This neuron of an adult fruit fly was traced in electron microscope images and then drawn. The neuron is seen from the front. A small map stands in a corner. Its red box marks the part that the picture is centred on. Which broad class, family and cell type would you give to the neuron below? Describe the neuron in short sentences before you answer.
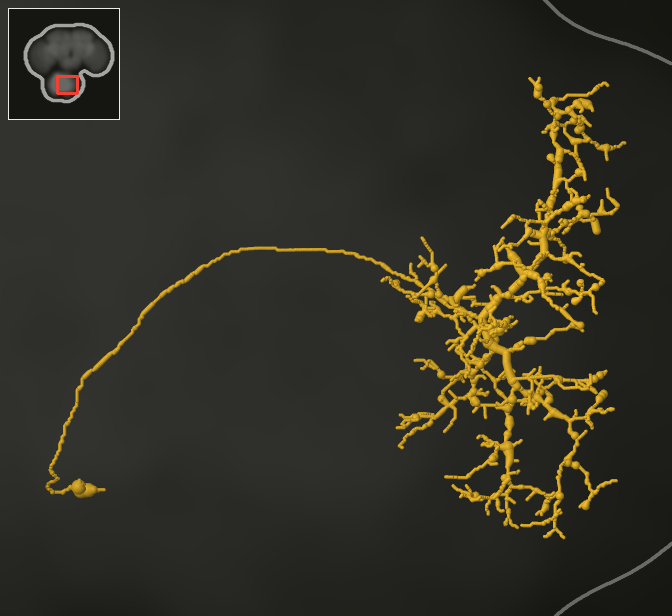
As drawn here it is wider than it is tall. Its broad class is nerve-cord intrinsic neuron. The family is hemilineage 12B. The cell type is IN12B037_e.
